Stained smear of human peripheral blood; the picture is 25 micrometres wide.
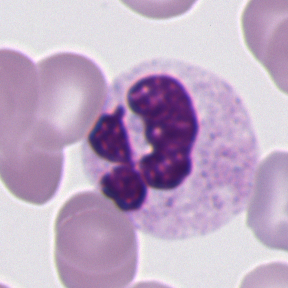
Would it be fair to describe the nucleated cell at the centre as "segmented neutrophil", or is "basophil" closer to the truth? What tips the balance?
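That one's a segmented neutrophil. Look at the granules in the cytoplasm: they're fine.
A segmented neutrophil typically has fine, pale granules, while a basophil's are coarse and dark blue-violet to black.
You can also make out the nucleus split into three lobes, sitting toward the left side of the cell.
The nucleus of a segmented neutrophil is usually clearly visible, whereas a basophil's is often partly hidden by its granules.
The chromatin, by the way, is coarsely clumped.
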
